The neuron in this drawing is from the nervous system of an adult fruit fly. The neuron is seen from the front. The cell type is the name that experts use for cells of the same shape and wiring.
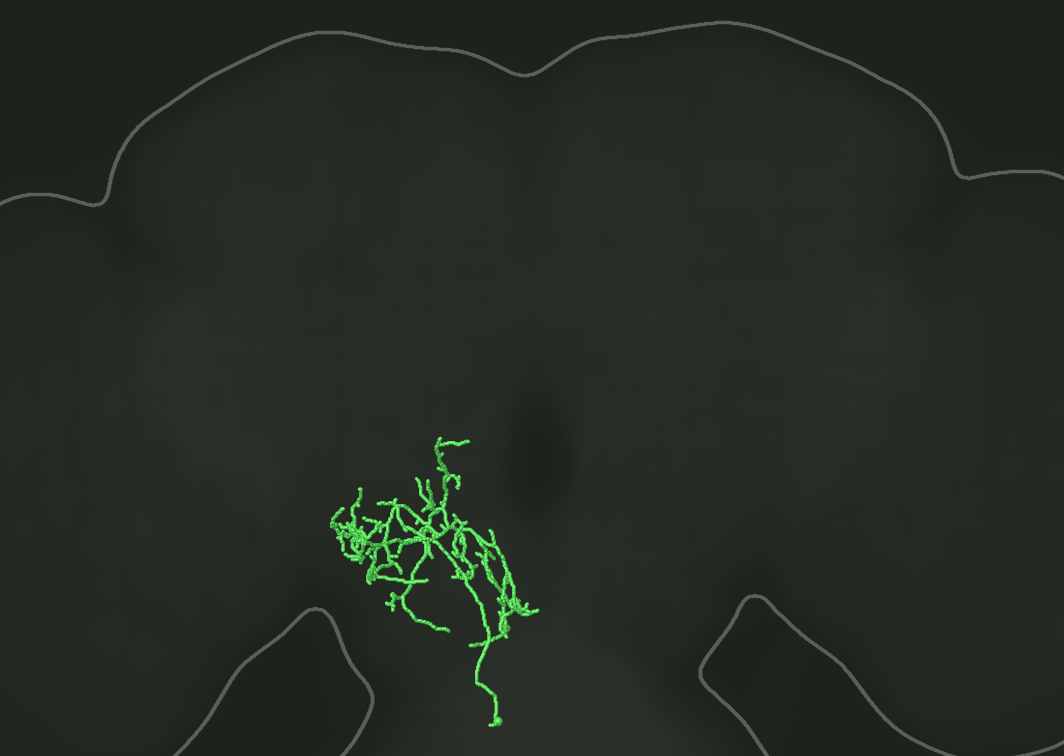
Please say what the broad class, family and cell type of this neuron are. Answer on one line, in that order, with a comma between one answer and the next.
central-brain intrinsic neuron, hemilineage LB3, CB1918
